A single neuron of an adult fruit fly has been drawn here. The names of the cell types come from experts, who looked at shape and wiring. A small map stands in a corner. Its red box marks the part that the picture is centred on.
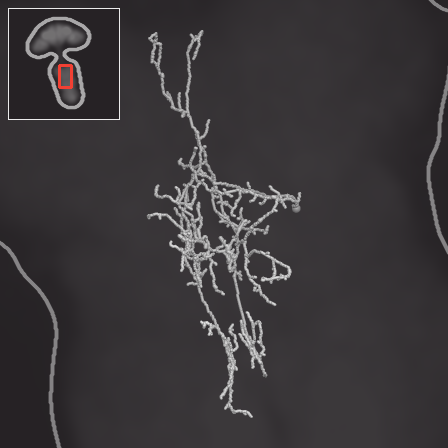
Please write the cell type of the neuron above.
IN05B082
